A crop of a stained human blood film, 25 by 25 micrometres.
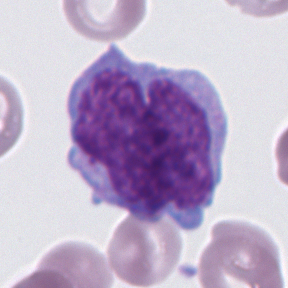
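Atypical promyelocyte: the cell at the centre. Its outline looks irregular, with small blunt bulges along the lower edge. A notch in the nucleus's upper edge gives a cleft, folded shape. The chromatin seems lacy, purple strands with paler gaps between. Cytoplasm: pale greyish blue. About 17 by 14 micrometres overall, I'd say, the nucleus filling about 70% of the area.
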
